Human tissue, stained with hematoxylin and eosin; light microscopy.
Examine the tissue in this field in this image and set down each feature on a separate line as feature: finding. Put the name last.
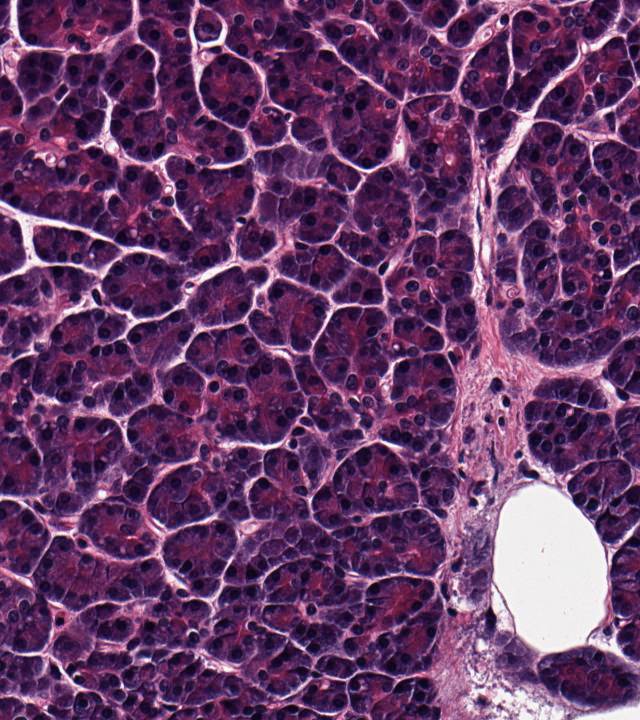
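Field: almost filled by closely packed rounded acini
Nuclei: round, dark, at the cell bases toward each acinus's outer edge
Cytoplasm: pink toward each acinus's centre, purple toward its outer edge
Lumina: small and barely visible at the centre
Name: pancreas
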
